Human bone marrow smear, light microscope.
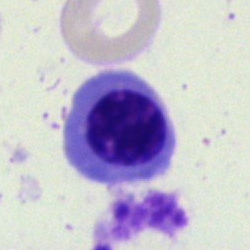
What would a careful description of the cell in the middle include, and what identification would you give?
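Start with the chromatin: dark purple and coarsely clumped, with small paler patches between the clumps. You won't find a distinct nucleolus in the nucleus. Around it runs a moderate rim of pale-to-medium blue cytoplasm, widest on the left and lower side. That cytoplasm shows no visible granules. So this cell is an erythroblast.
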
